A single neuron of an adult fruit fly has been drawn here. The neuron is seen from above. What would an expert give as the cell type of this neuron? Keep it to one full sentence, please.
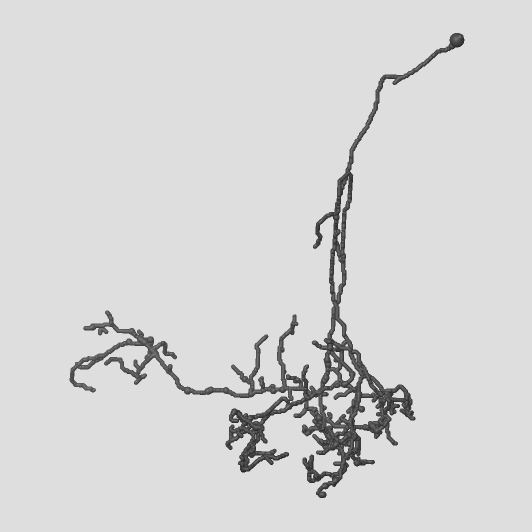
By cell type, this neuron is classified as CB0640.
